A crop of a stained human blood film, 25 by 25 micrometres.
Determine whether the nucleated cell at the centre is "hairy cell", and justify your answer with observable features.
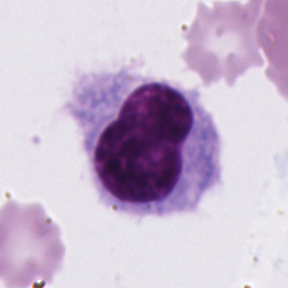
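The nucleus takes up only about 50% of the cell's area, leaving a fair share for cytoplasm, and that goes with hairy cell.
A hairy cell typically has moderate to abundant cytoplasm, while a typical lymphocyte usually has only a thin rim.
That same point tells against typical lymphocyte. No nucleoli show in the nucleus, which also suits hairy cell.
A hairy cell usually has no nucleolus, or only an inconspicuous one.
Beyond that, the outline is irregular with a ragged, fuzzy edge, and the cytoplasm is pale blue-lilac with a faintly mottled texture but no distinct coarse granules. The nucleus, about 11 by 8 micrometres in a cell of about 15 by 12 micrometres, looks two-lobed from shallow indentations on opposite sides, with dark purple, coarsely clumped chromatin. So hairy cell fits.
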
